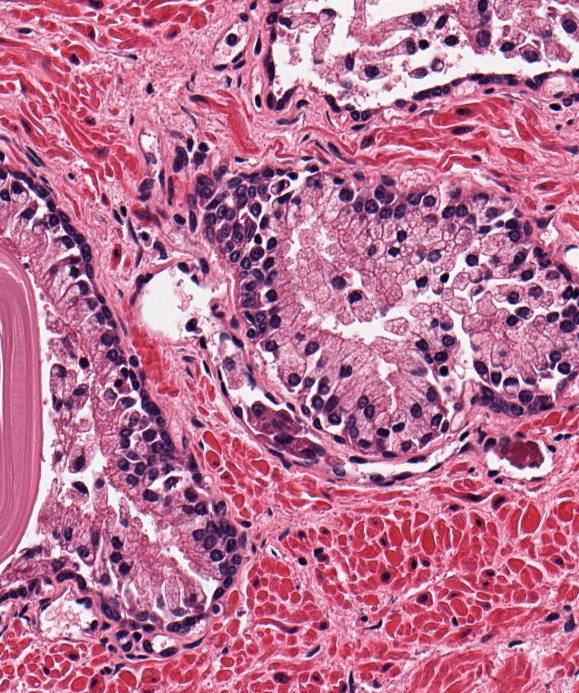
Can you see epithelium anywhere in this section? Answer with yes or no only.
Yes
